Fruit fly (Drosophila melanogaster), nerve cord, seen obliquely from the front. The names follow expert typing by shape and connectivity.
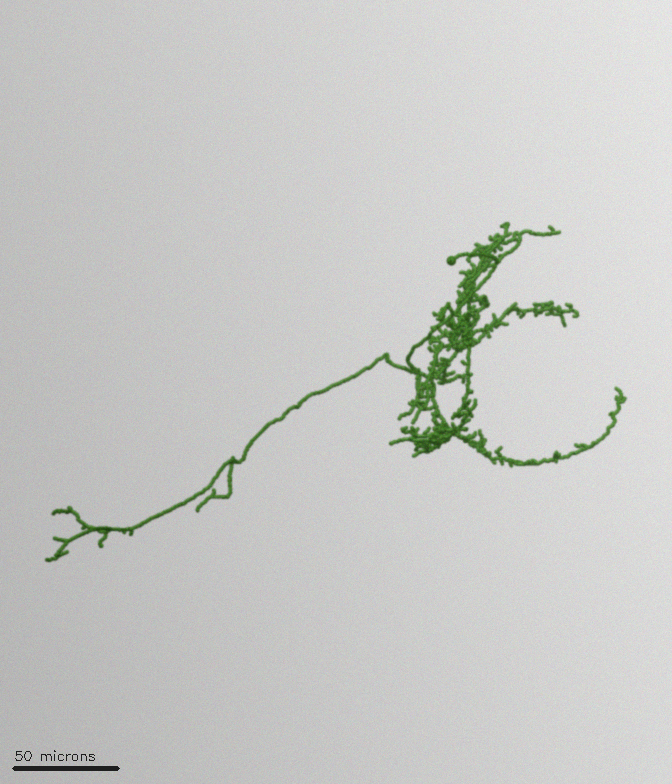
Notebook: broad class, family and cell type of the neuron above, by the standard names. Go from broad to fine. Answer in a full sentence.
A nerve-cord intrinsic neuron of hemilineage 23B, type IN23B058.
